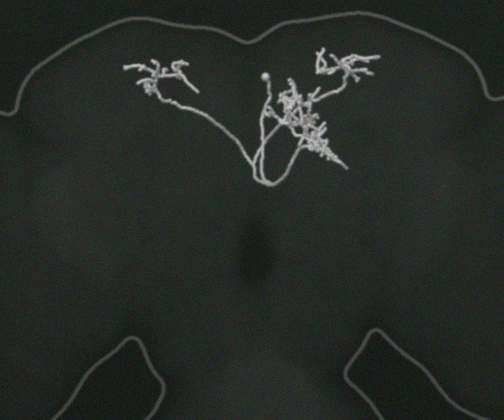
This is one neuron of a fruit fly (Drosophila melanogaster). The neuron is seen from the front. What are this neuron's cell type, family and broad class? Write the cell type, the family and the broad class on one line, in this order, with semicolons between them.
CRE096; hemilineage DM1_antero_dorsal; central-brain intrinsic neuron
